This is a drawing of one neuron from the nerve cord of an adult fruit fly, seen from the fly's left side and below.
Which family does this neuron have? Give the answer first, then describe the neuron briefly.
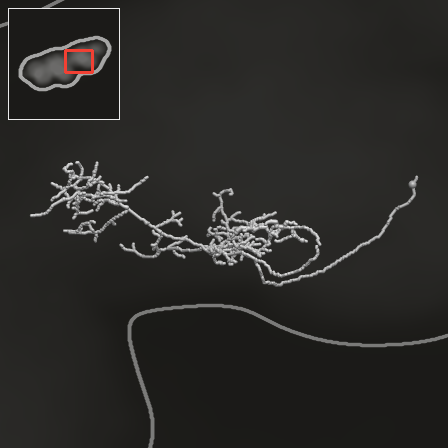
Its family is hemilineage 09A. Its broad class is nerve-cord intrinsic neuron. Dozens of branch ends can be seen. As drawn here it is more than twice as wide as it is tall.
